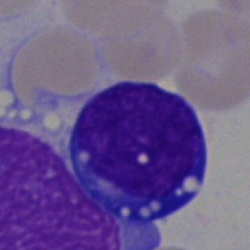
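Blast at the centre: a round cell with a smooth outline. The nucleus takes up most of it, so the cytoplasm is only a narrow rim. Along the lower edge that rim holds several small clear vacuoles, and no granules show anywhere in the cytoplasm.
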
